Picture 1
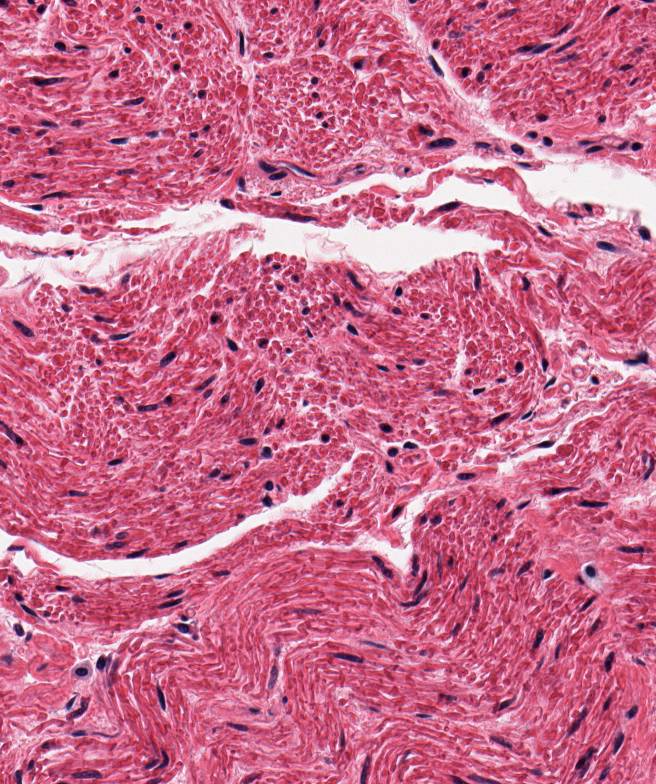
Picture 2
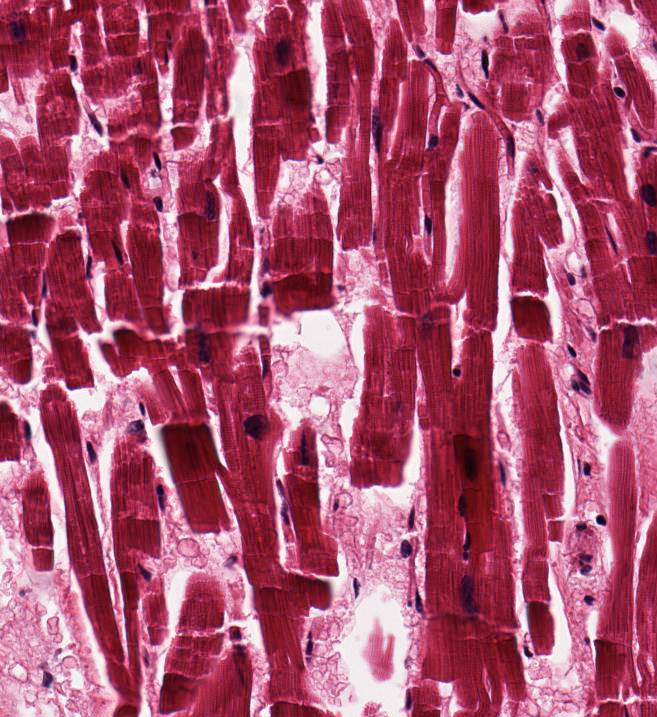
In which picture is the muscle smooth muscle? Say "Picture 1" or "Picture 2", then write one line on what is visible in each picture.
Picture 1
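What picture 1 shows: The whole field is made up of bundles of smooth muscle cut in differing planes.
What picture 2 shows: The muscle fibres show fine transverse cross-striations along their length.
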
